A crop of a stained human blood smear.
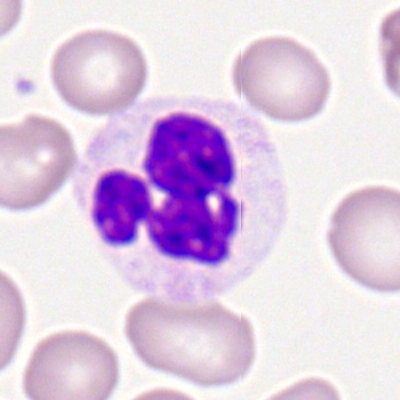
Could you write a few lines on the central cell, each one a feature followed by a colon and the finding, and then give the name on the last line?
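Nucleus: split into three lobes, counting across
Chromatin: dense, clumped, dark purple
Cytoplasm: plentiful, pale pink
Granules: fine, faint lilac, scattered through the cytoplasm
Name: segmented neutrophil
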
